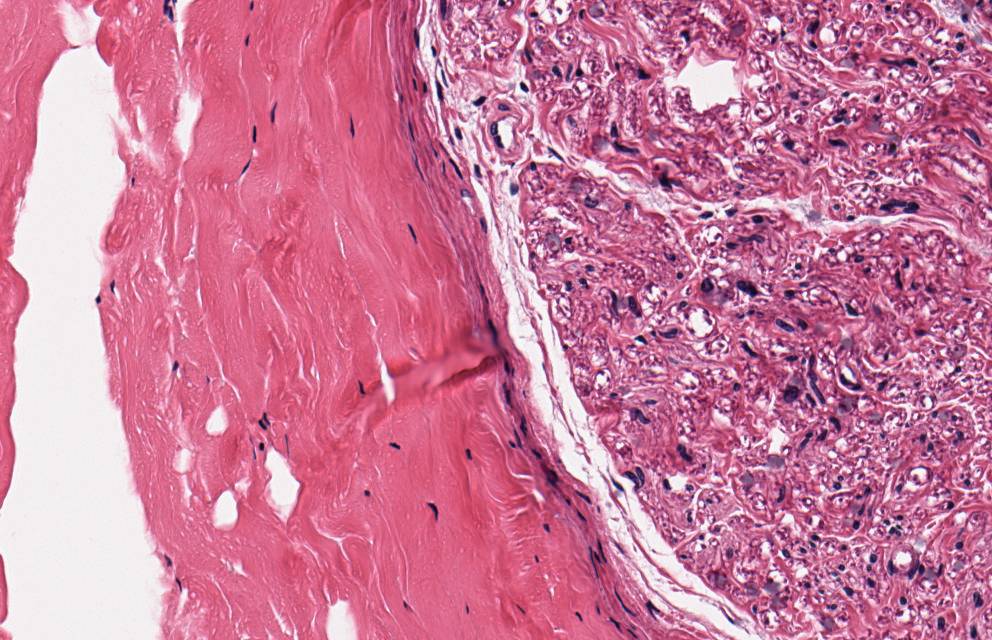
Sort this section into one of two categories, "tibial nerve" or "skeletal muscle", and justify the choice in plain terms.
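It's tibial nerve. The left is dense, evenly pink fibrous tissue, its fibres running roughly top to bottom with a gentle wave, with sparse thin dark elongated nuclei parallel to them. The right is more cellular and finely textured, and along its left edge curves a thin band of layered, flattened cells with slit-like clefts.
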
